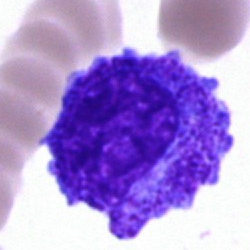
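Promyelocyte, the central cell of a stained bone marrow smear. Notice how the cytoplasm forms a crescent along the right and lower side of the nucleus, crowded with coarse dark purple granules. Dark granules also lie over the nucleus, blurring its chromatin pattern. Around the margin, small rounded knobs stand out from the surface.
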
